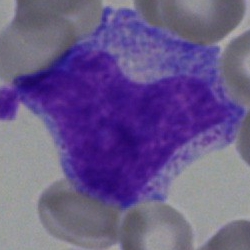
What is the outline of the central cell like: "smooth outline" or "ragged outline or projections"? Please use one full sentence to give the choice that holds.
The cell's outline is ragged or frayed, or has projections, blebs or tags.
